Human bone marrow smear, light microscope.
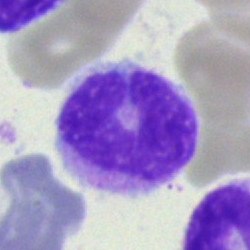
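Monocyte, the cell in the middle of this stained bone marrow smear. Notice its smooth, round outline. The chromatin is dark purple and clumped, with small pale spots scattered through it. Below the nucleus, look for fine pinkish-purple granules in the cytoplasm, and see that no vacuoles are present.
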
